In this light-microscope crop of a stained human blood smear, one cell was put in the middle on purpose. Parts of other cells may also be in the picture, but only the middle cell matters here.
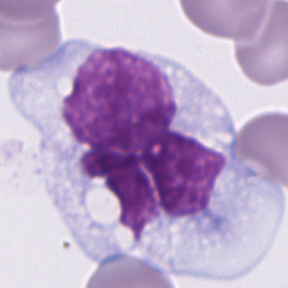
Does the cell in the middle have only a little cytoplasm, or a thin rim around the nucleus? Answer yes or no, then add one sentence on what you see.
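No. The cytoplasm is abundant and pale grey-blue.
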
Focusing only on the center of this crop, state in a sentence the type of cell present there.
The cell at the middle of the crop is recognized as a monocyte.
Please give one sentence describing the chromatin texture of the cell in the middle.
The chromatin is fine throughout, without coarse clumps.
